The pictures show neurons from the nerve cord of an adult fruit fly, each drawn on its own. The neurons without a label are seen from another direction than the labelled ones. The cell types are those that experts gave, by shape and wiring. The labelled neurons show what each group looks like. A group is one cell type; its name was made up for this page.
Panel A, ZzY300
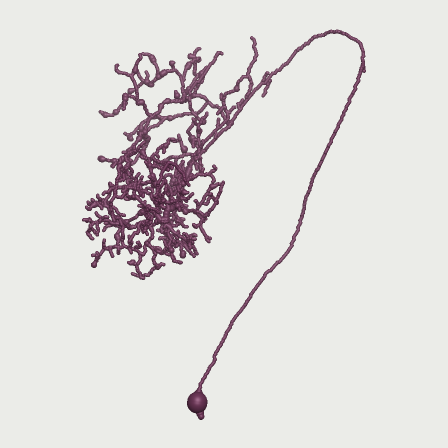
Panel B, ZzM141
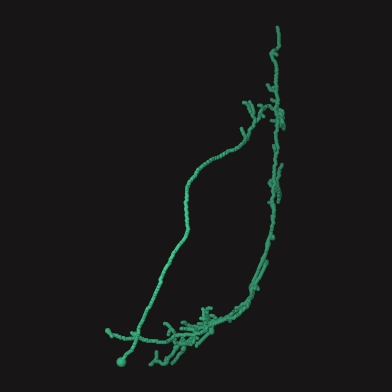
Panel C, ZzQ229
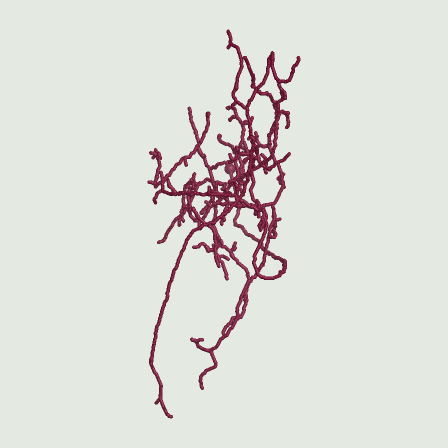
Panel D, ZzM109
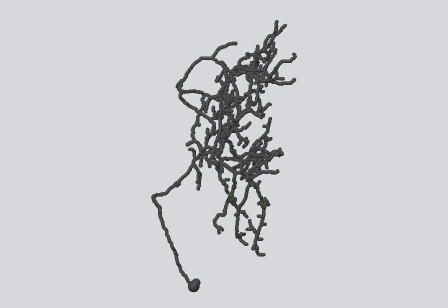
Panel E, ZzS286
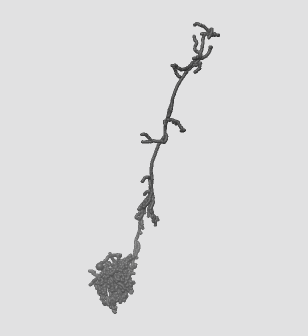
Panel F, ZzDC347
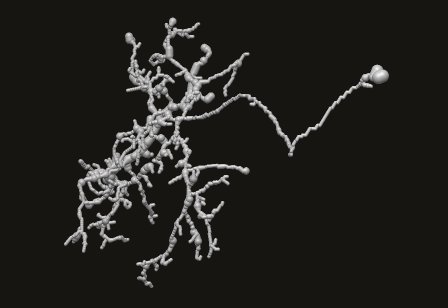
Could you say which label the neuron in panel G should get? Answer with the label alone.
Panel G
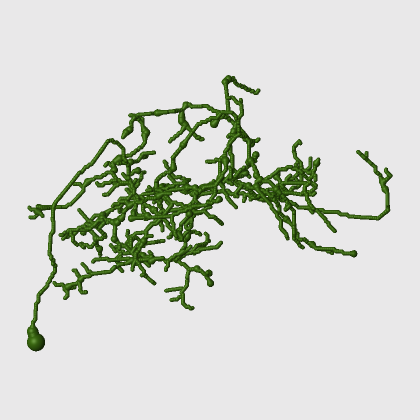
ZzM109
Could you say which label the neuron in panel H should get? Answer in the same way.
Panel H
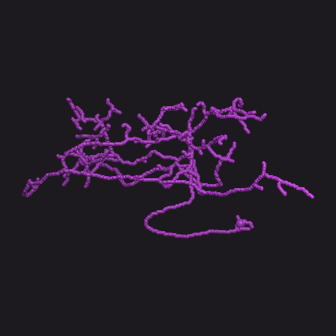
ZzQ229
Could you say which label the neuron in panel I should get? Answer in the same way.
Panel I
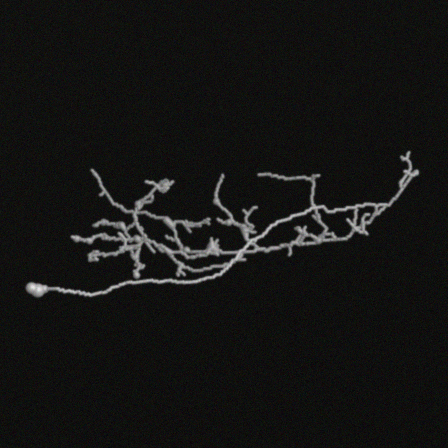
ZzM141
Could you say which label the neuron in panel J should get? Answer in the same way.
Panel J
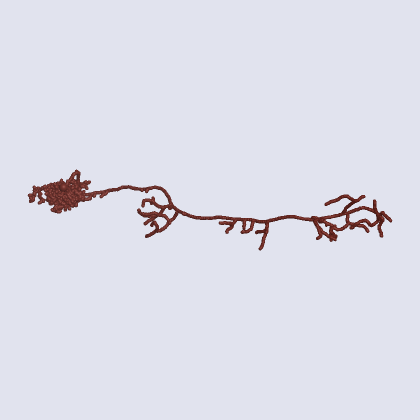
ZzS286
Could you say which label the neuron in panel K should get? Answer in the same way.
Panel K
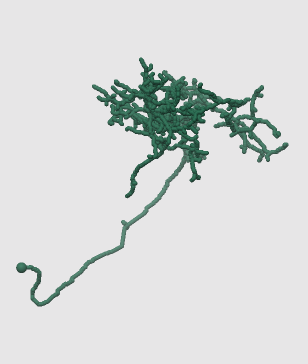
ZzY300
